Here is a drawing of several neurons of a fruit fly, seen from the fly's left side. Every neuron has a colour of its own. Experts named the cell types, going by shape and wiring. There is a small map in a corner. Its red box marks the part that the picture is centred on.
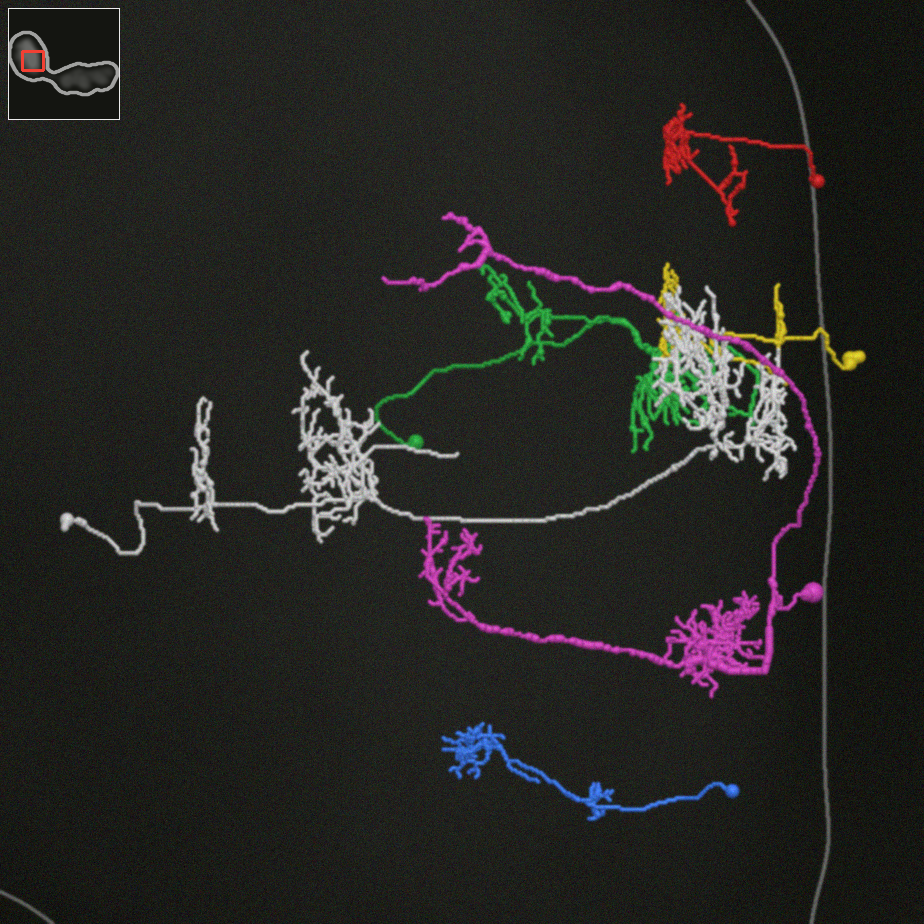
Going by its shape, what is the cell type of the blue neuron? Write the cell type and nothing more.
T5a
